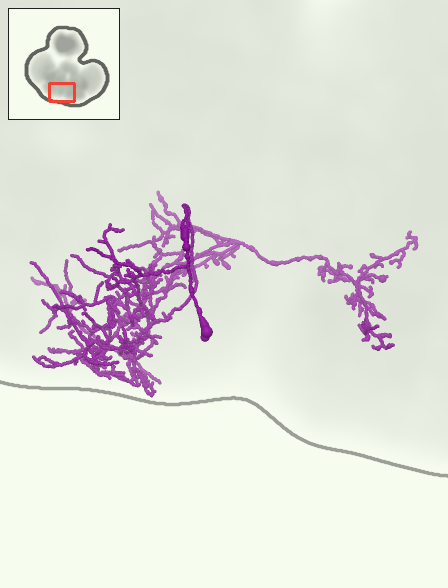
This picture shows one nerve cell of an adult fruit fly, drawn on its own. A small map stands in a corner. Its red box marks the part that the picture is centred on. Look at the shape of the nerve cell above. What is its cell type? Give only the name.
SMP374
